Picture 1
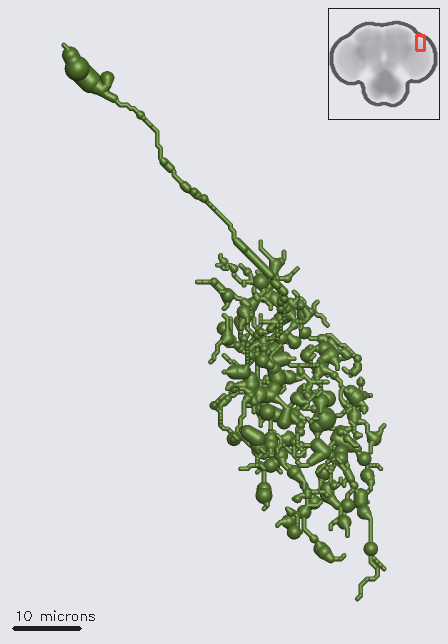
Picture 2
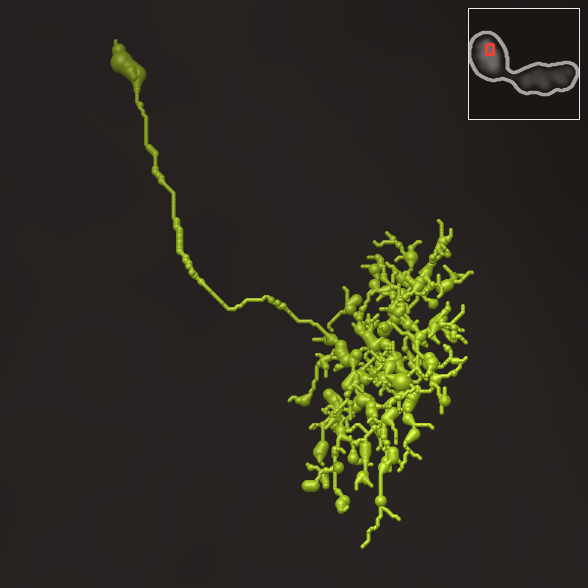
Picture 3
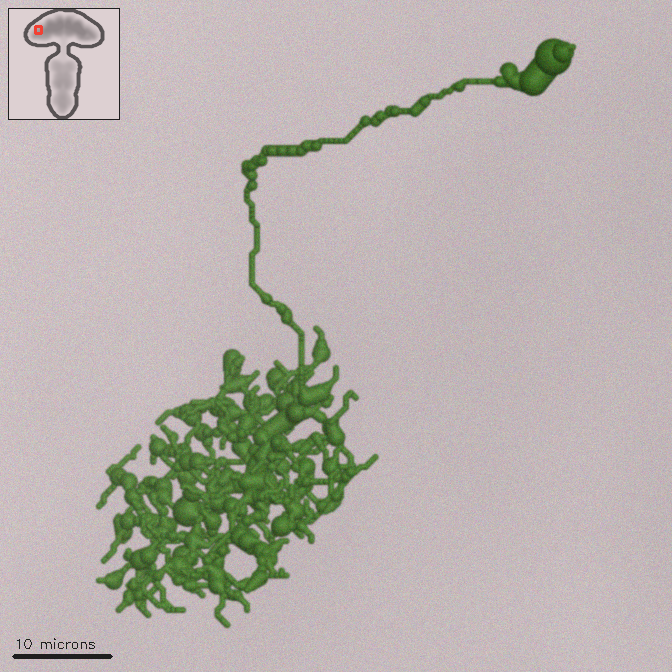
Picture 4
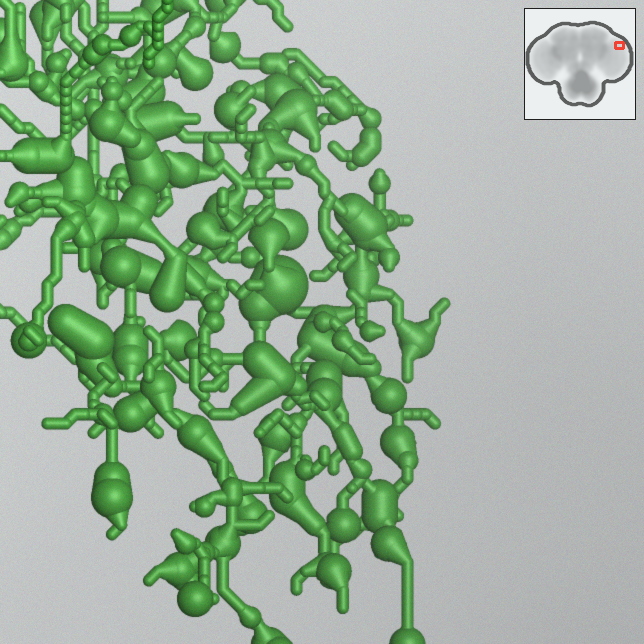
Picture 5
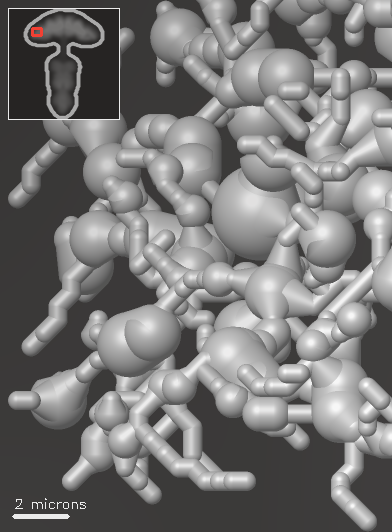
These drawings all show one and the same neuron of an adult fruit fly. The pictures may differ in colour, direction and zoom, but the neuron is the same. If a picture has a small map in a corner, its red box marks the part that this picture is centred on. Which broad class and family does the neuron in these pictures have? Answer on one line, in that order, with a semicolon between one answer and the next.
optic-lobe intrinsic neuron; Dm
